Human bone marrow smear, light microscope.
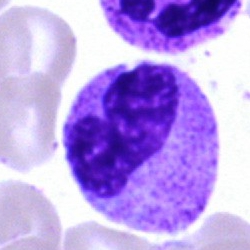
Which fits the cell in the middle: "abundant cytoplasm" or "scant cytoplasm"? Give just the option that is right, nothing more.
Abundant cytoplasm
